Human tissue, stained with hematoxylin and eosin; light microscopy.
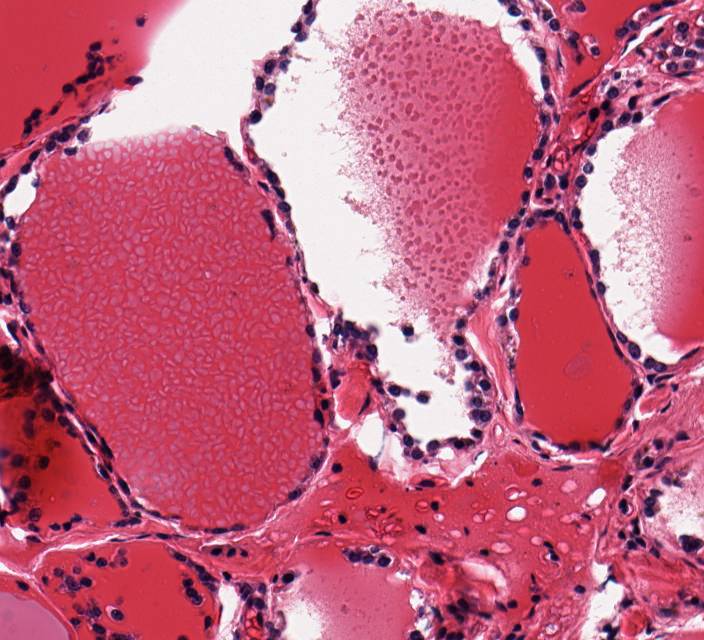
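Thyroid: large, rounded to oval follicles lie closely packed and are filled with pink colloid. Each follicle is lined by a single layer of flattened to low cuboidal epithelial cells with small, dark, round to oval nuclei that do not overlap. In the pale pink stroma at lower centre are small vessels containing red blood cells.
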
